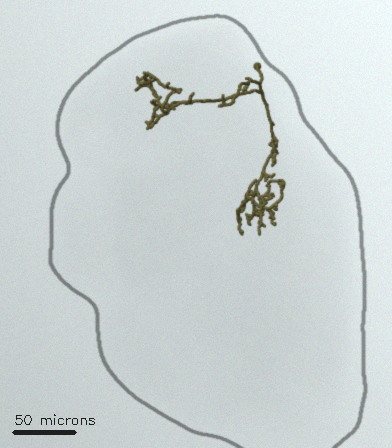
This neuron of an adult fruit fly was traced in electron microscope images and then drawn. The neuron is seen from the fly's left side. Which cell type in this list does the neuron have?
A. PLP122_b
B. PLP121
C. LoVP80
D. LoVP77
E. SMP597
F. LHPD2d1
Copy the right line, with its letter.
C. LoVP80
